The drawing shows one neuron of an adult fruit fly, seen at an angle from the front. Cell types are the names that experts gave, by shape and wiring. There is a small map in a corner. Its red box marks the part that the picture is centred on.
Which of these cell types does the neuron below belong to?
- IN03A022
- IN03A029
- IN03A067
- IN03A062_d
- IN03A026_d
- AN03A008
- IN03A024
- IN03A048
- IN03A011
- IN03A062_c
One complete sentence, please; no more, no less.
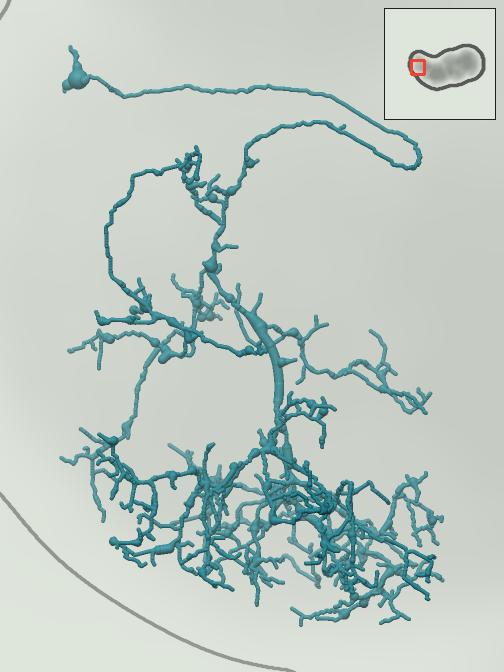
The cell type this neuron represents is IN03A062_c.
